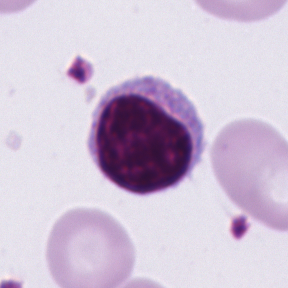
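Typical lymphocyte, peripheral blood smear. Outline round; nucleus roughly round, without lobes, set off-centre toward the lower left. No large coarse granules in the cytoplasm.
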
